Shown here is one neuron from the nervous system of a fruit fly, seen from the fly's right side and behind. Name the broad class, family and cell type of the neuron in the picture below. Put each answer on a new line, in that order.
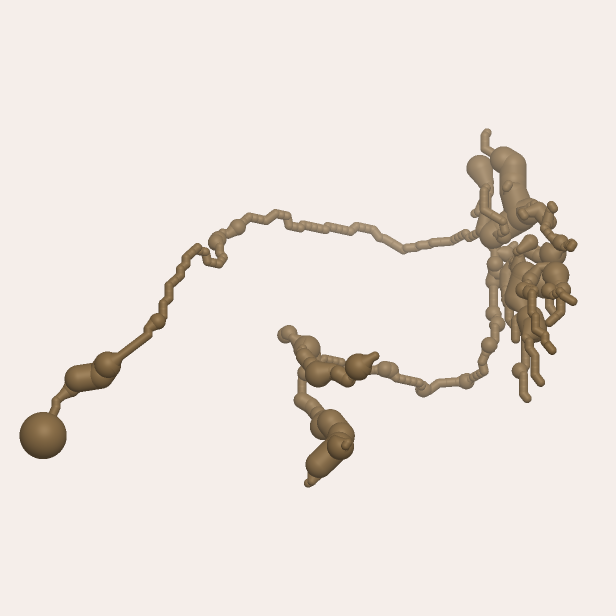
optic-lobe intrinsic neuron
T
T5c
